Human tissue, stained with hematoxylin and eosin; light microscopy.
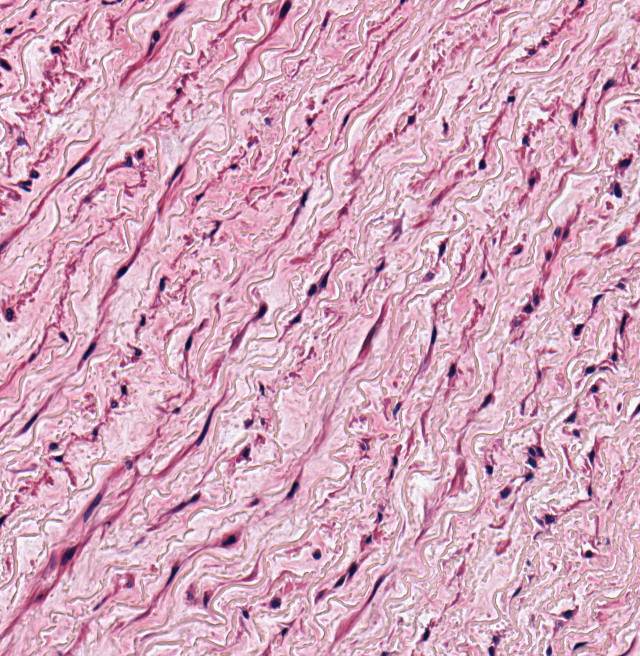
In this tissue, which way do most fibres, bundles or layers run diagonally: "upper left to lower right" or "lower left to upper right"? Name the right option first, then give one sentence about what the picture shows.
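Lower left to upper right. Fibres and nuclei run in parallel streams diagonally from lower left to upper right across the whole field.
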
